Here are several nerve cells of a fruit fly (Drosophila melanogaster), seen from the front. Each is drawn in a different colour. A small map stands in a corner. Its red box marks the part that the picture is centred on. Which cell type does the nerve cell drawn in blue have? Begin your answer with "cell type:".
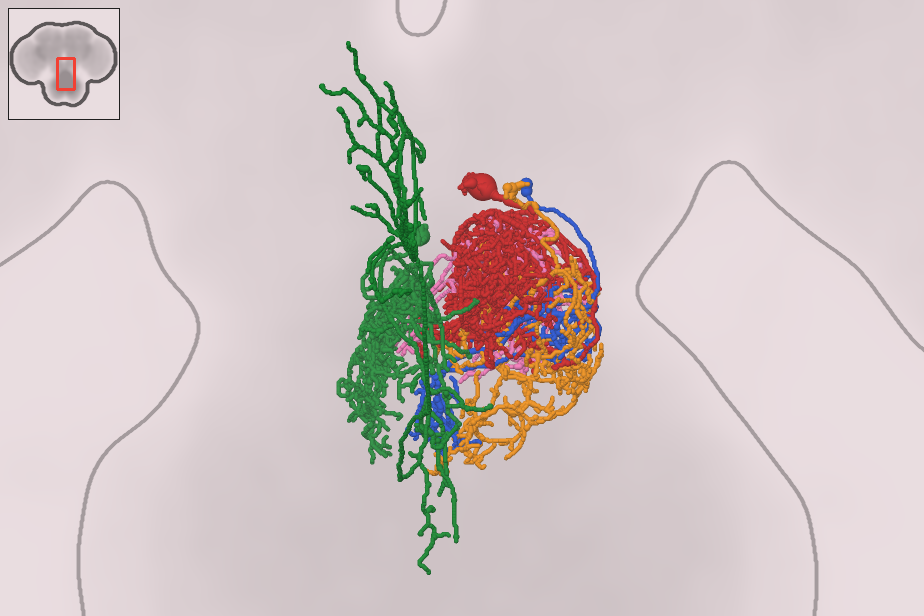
cell type: INXXX411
